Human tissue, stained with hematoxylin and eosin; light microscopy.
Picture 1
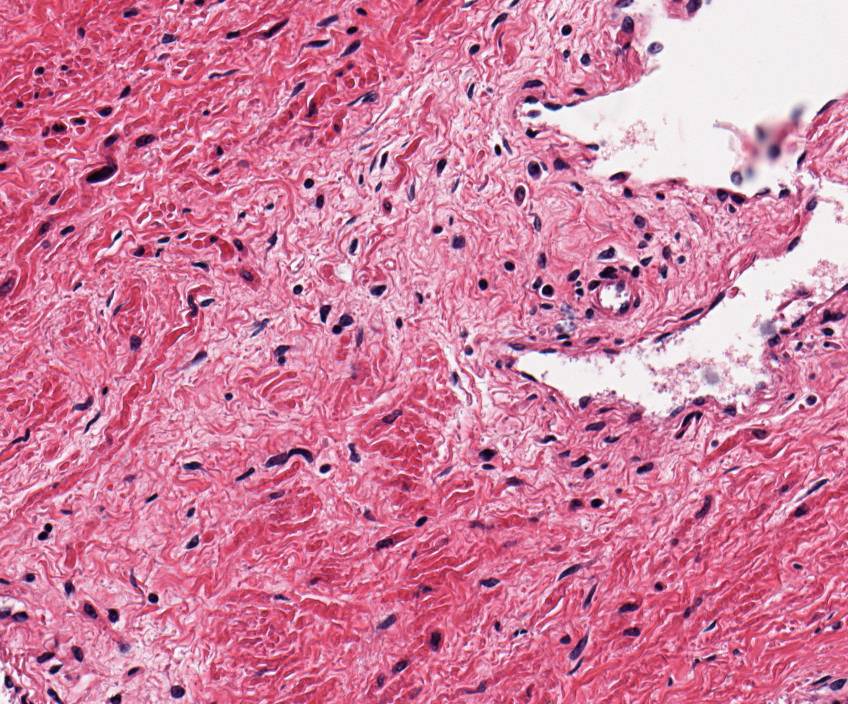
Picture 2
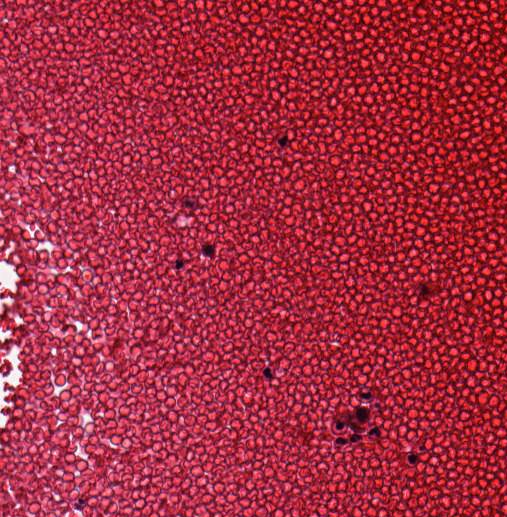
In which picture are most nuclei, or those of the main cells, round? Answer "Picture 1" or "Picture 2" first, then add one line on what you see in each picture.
Picture 2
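In picture 1: Scattered fibroblasts have small, dark, elongated nuclei.
In picture 2: Nucleated cells are sparse, seen mostly as single small dark round nuclei scattered among the red cells.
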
